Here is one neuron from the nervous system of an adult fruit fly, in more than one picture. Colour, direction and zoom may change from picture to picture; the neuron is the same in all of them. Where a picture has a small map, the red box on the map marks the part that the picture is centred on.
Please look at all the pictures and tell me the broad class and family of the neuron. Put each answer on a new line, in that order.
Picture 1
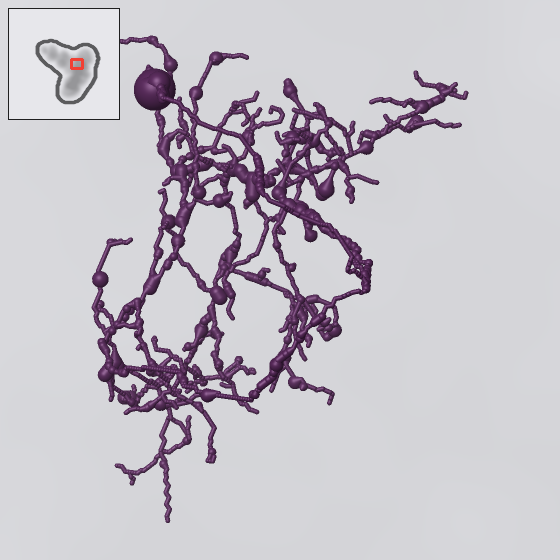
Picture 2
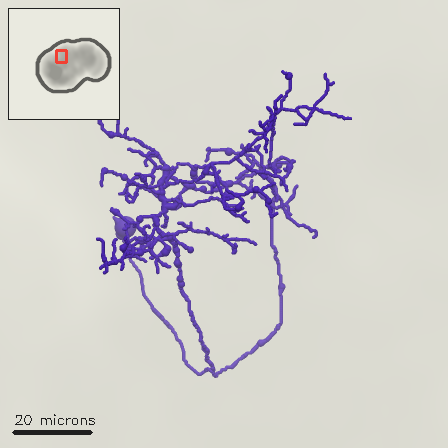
central-brain intrinsic neuron
hemilineage VPNp&v1_ventral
